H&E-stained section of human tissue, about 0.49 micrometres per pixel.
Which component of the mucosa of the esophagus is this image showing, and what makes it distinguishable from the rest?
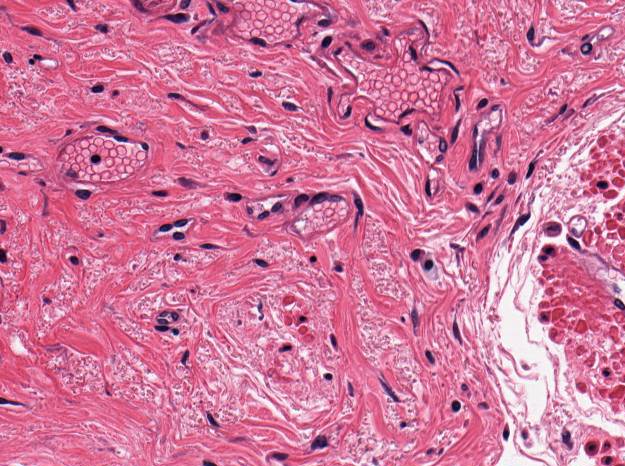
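I'd call this loose connective tissue. Wavy pink collagen bundles run in many directions across most of the field, with dark spindle-shaped to oval, often slightly wavy nuclei lying singly among them, not in sheets.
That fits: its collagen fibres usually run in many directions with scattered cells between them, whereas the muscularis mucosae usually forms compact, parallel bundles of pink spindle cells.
Small rounded bundles at the upper left and along the top show a honeycomb of tiny clear rings, consistent with myelinated nerve fibres cut across. No epithelium, glands or fat cells appear.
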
